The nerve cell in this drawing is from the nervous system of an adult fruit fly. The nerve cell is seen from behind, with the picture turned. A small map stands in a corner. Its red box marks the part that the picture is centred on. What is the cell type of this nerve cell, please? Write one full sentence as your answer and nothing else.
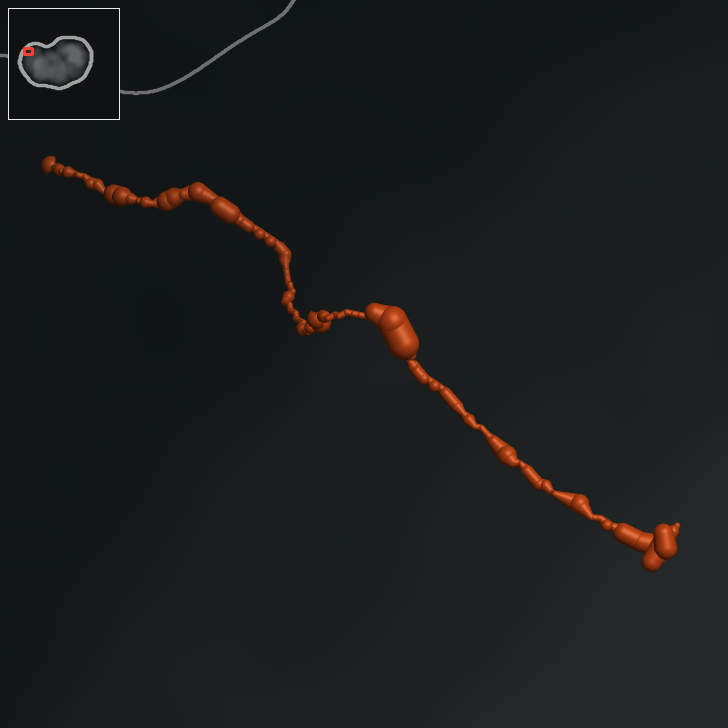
The cell type to which this nerve cell belongs is R7p.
